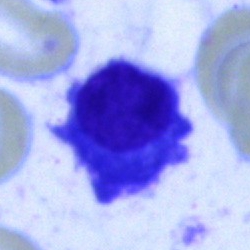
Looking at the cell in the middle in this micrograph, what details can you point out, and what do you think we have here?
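Deep blue cytoplasm forms a narrow rim, widest below the nucleus. The nucleus stains a darker purple-blue than this cytoplasm. Bulges on the surface are most prominent over the lower half of the cell. The cell in the middle is a plasma cell.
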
